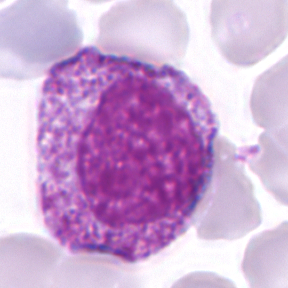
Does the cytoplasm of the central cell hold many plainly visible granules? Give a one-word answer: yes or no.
Yes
